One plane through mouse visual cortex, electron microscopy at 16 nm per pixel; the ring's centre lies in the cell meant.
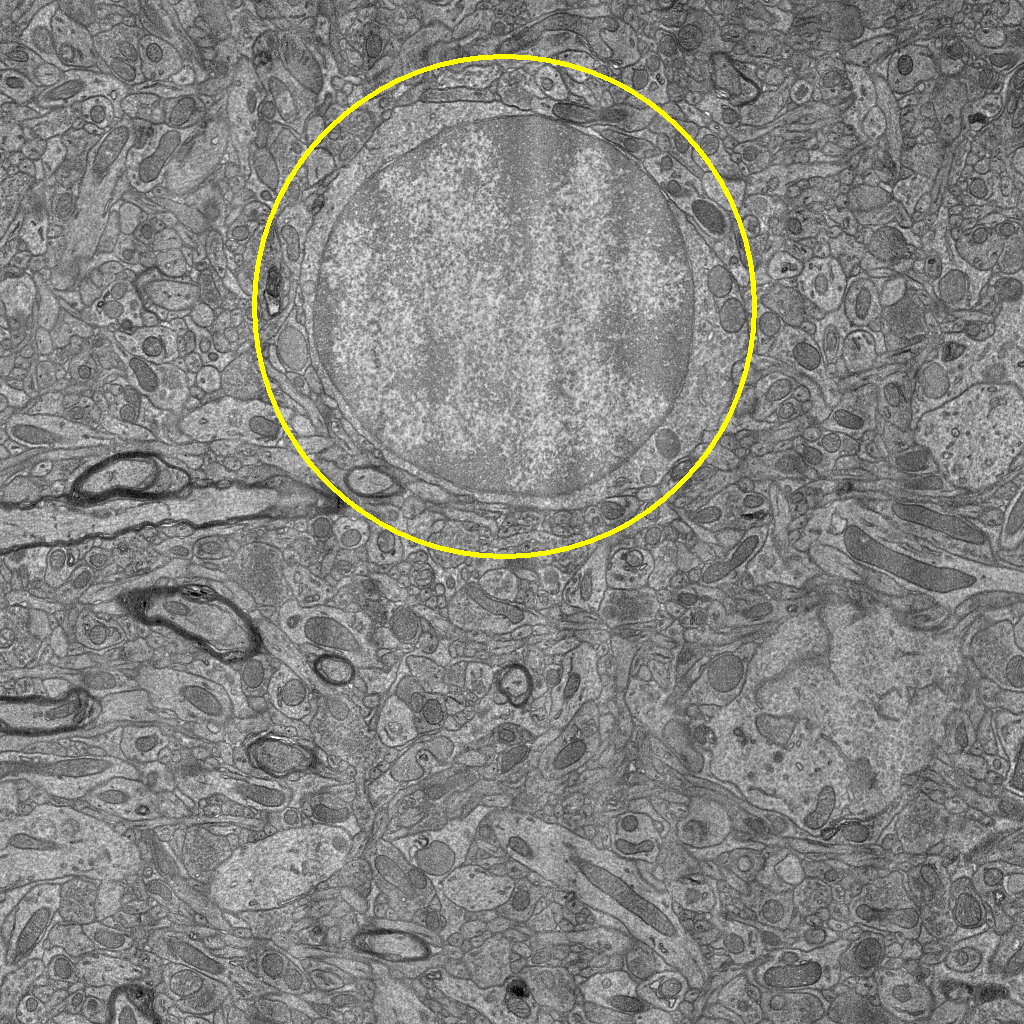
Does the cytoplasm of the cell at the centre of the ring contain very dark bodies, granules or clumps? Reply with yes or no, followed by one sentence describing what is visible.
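No. No dark dense bodies are seen in the cytoplasm.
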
